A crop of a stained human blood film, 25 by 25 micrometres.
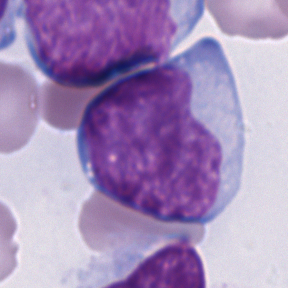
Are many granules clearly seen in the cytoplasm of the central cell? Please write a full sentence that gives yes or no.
No, no granules can be seen in the cytoplasm of this cell.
